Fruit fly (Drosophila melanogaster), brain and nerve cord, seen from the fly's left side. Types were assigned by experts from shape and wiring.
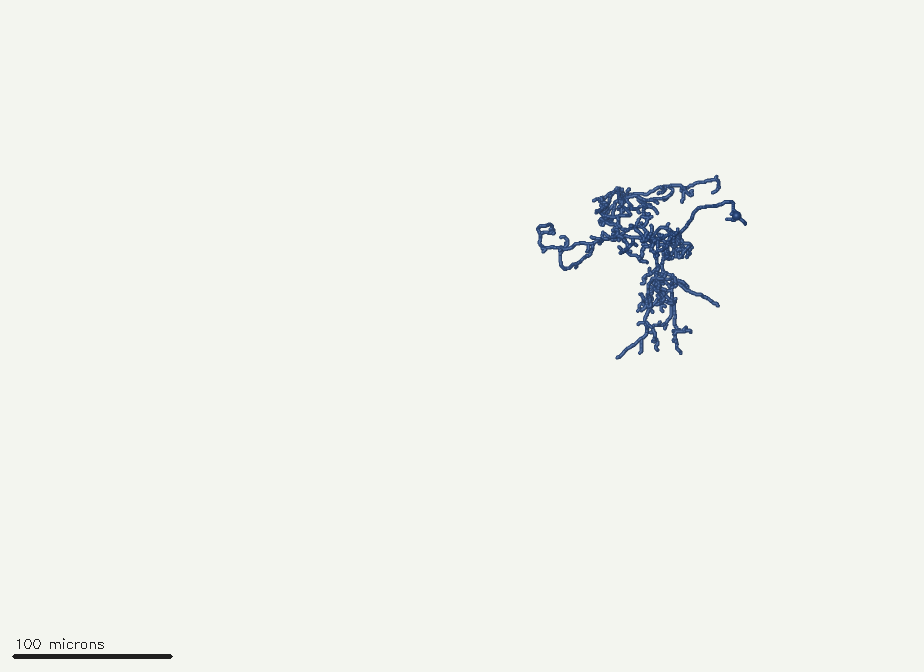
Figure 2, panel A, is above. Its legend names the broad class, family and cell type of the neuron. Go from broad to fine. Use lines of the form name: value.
broad class: nerve-cord intrinsic neuron
family: hemilineage 12A
cell type: IN12A048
